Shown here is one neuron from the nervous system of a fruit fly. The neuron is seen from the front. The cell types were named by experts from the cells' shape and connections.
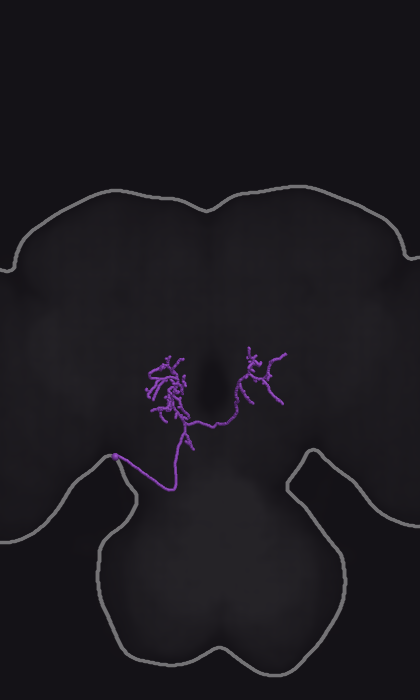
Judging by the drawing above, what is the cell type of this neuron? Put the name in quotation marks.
"PS345"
